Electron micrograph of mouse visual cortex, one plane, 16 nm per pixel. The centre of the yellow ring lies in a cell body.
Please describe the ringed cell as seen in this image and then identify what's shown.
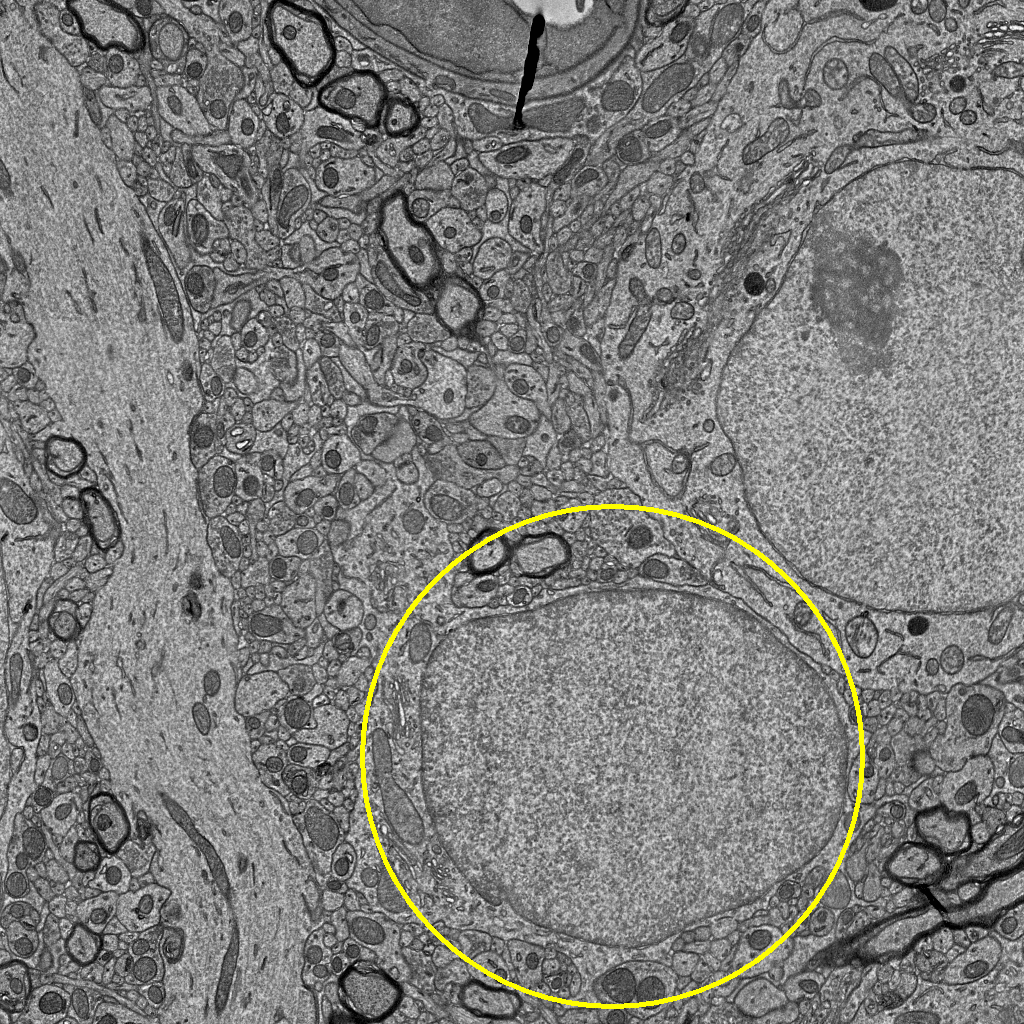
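Here the nucleus is a broad oval, wider than tall, and it shows whole within the ring. Its envelope runs smoothly, without deep infoldings, and the chromatin is finely granular and evenly spread, with no large dark clumps. Along its left side, an elongated mitochondrion lies in the cytoplasm. You are looking at an astrocyte.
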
